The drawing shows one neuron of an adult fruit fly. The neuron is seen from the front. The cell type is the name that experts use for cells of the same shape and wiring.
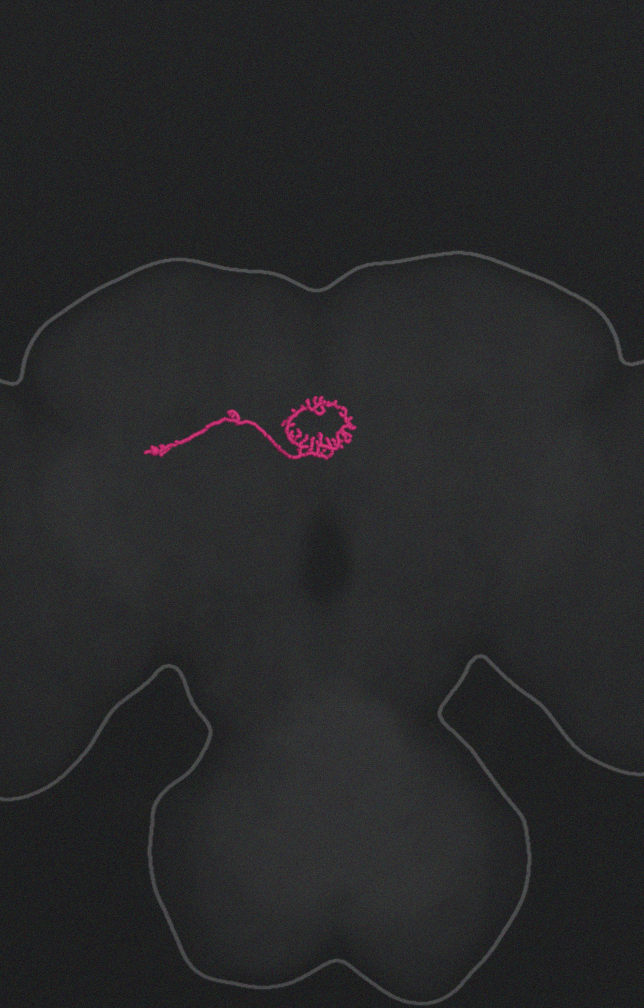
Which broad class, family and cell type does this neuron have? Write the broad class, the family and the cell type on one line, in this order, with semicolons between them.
central-brain intrinsic neuron; hemilineage EBa1; ER5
